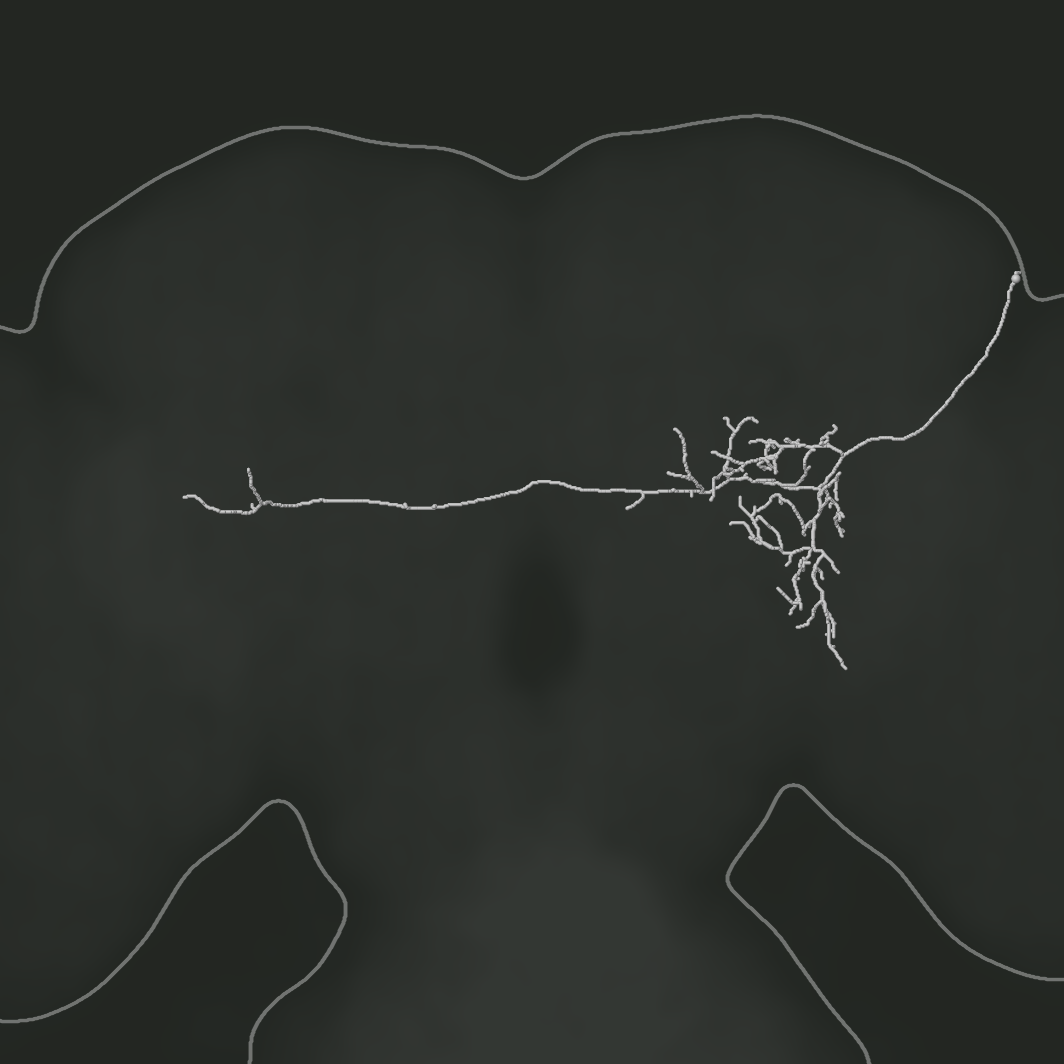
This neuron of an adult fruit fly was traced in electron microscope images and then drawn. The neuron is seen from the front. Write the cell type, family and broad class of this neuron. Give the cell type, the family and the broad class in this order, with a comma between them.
PLP106, hemilineage LHl4_posterior, central-brain intrinsic neuron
